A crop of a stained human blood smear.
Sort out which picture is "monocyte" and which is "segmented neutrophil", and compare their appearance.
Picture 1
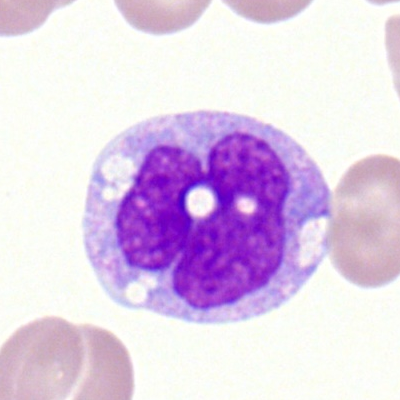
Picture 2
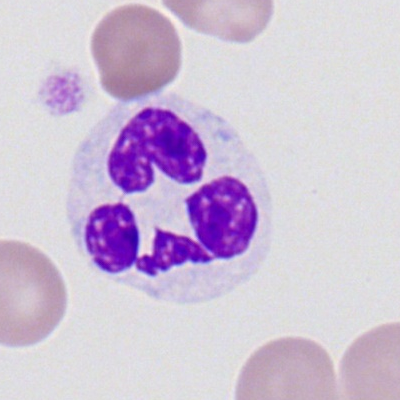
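In picture 1 the cell is a monocyte; in picture 2 it is a segmented neutrophil. Picture 1 has a large nucleus folded into lobes with deep indentations, and two round clear holes lie over its middle. Picture 2 has a nucleus divided into several separate lobes set around a pale central space; its chromatin is dark purple and coarsely clumped, with small lighter patches.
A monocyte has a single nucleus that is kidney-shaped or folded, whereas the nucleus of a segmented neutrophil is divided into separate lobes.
Around the nucleus, picture 1 has a moderate rim of pale grey-blue cytoplasm, and picture 2 a wide rim of pale lilac-grey cytoplasm.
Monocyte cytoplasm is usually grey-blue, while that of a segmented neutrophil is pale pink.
Fine pinkish-lilac granules dust the cytoplasm in picture 1; picture 2 lacks large coarse orange or dark purple granules. Clear vacuoles sit on the left and right sides of the cell in picture 1, while none are visible in picture 2. Both cells have smooth outlines, rounded to slightly oval in picture 1 and roughly round in picture 2.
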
